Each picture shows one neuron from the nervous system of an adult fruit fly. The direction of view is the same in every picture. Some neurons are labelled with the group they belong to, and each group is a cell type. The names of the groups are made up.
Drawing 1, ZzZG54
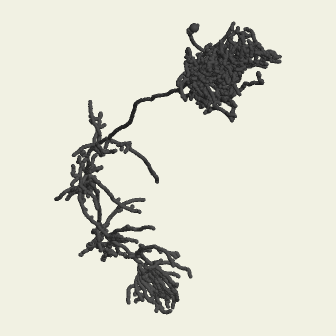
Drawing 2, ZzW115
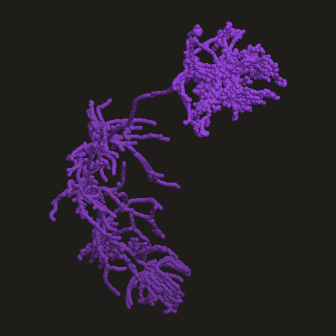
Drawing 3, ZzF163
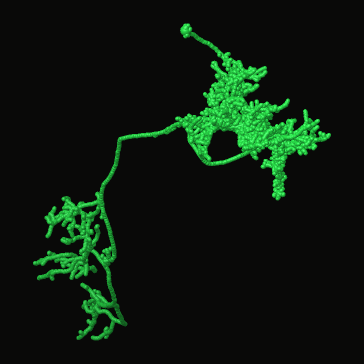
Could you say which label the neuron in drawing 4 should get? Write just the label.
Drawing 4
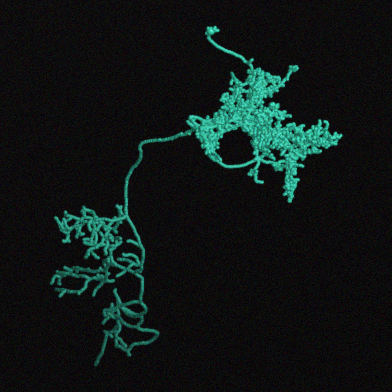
ZzF163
